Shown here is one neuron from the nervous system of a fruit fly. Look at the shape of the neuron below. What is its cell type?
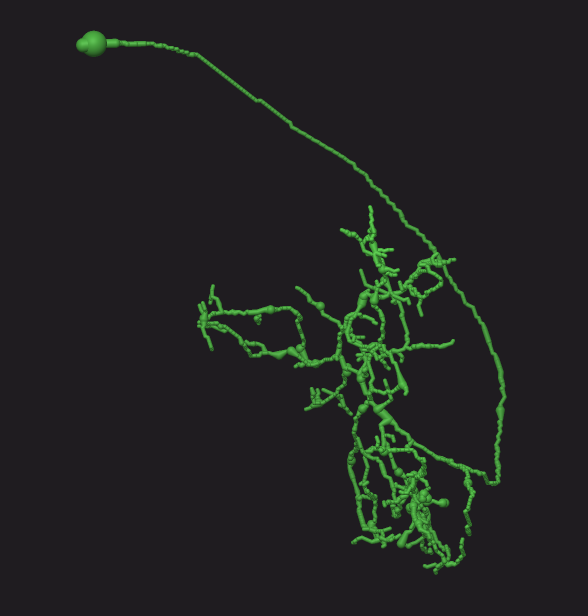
IN09A033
